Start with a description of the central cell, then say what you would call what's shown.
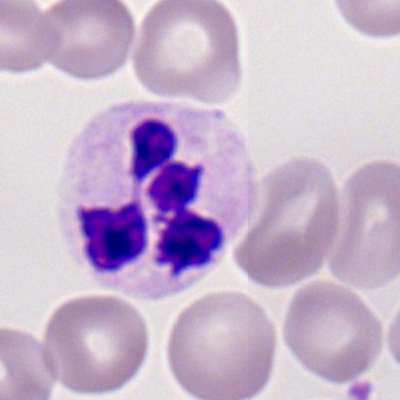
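Round and smooth, that's the outline. Inside, I count four separate lobes to the nucleus, and I can't make out any nucleoli in it. Scattered through the cytoplasm are fine, faint lilac granules. So this is a segmented neutrophil.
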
